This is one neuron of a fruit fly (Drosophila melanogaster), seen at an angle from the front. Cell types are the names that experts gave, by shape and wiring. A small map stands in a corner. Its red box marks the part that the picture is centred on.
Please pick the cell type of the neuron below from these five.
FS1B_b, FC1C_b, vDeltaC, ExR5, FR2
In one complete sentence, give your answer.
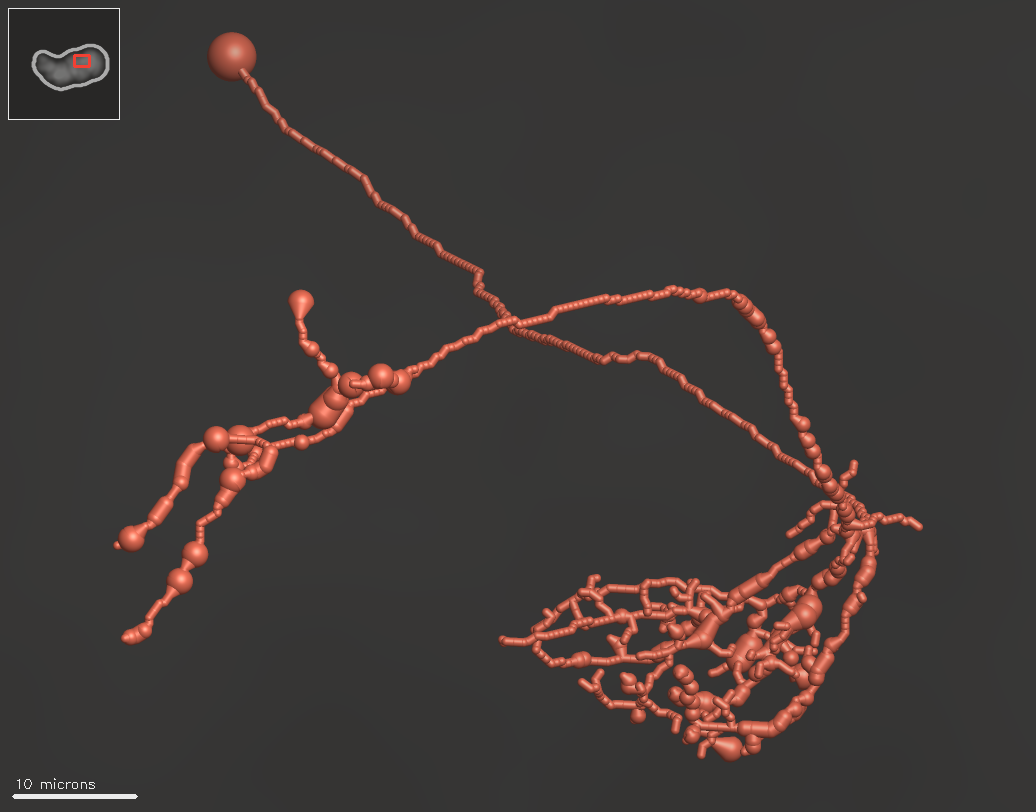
It is as FC1C_b that this neuron is typed.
